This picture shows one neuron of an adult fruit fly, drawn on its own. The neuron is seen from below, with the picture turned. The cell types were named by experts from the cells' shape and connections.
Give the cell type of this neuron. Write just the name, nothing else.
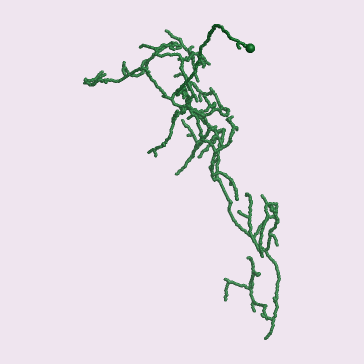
LHAV2e4_b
